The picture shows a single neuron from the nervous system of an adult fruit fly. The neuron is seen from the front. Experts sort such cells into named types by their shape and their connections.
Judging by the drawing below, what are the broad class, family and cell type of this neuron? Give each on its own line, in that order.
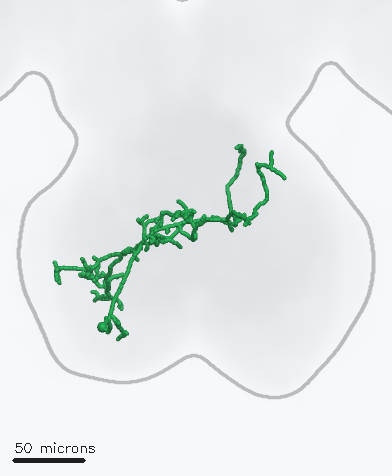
nerve-cord intrinsic neuron
hemilineage 07B
IN07B073_b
